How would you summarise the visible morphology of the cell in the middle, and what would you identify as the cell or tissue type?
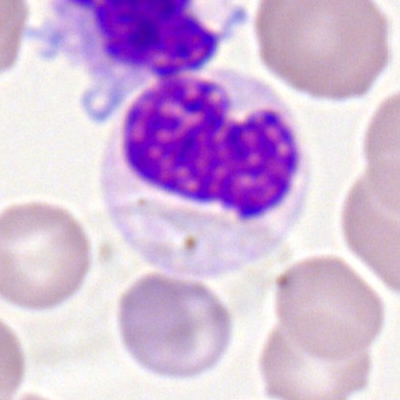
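Position first: the nucleus sits in the upper part of the cell, leaving more cytoplasm below it. Next, the chromatin is deep purple and clumped, with small pale patches between the clumps. Then the cytoplasm, which is plentiful and pale greyish-lilac. Last, only a few small dark brown dots are scattered in the lower cytoplasm. The cell is a band neutrophil.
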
